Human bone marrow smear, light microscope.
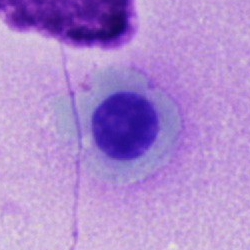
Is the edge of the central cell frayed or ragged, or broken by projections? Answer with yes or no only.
Yes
